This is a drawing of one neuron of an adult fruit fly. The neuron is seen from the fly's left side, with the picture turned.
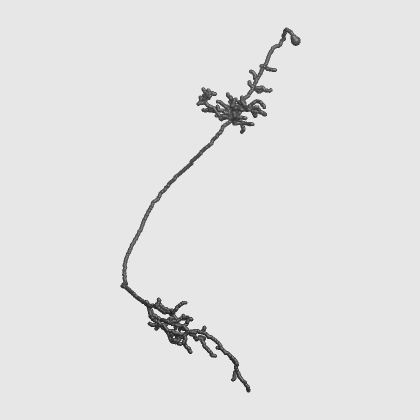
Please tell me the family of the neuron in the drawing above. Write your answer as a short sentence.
The family is Tm.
